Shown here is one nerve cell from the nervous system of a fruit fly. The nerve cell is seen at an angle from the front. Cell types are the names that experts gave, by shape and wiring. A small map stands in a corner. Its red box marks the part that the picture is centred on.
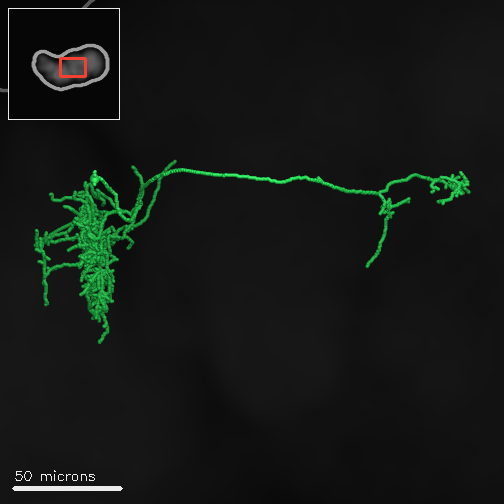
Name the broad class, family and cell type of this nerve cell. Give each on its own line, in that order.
visual projection neuron
hemilineage SLPa&l1_lateral
LC33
